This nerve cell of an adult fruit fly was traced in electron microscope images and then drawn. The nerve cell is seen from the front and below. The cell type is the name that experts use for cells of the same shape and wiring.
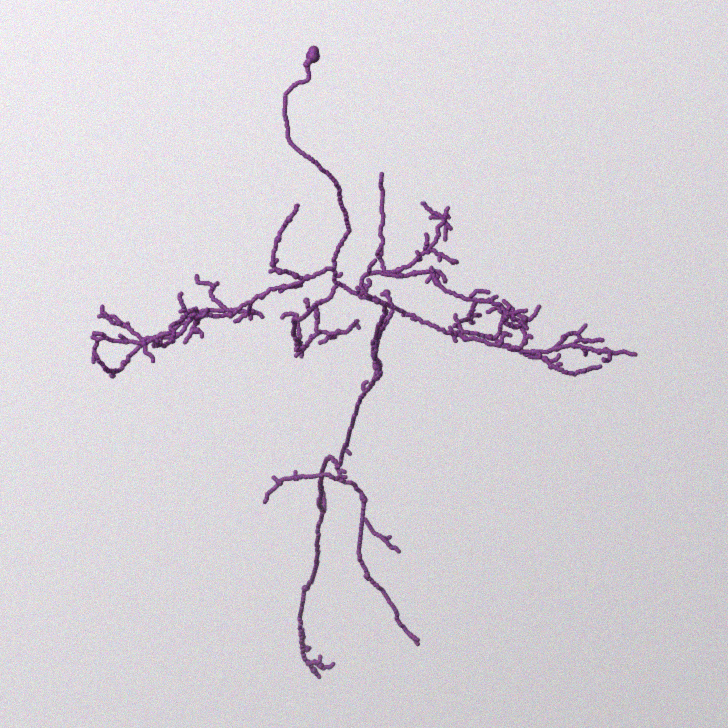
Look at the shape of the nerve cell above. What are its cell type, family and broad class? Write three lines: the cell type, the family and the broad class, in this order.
IN09B046
hemilineage 09B
nerve-cord intrinsic neuron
